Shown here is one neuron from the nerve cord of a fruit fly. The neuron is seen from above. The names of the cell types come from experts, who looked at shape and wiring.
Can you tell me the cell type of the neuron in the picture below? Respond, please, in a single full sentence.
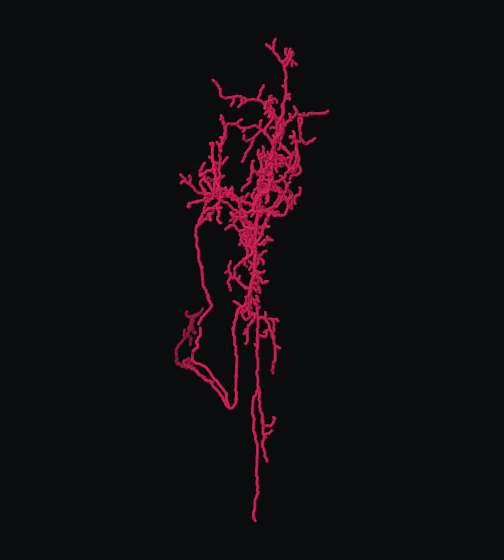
This neuron is categorized as cell type IN02A021.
